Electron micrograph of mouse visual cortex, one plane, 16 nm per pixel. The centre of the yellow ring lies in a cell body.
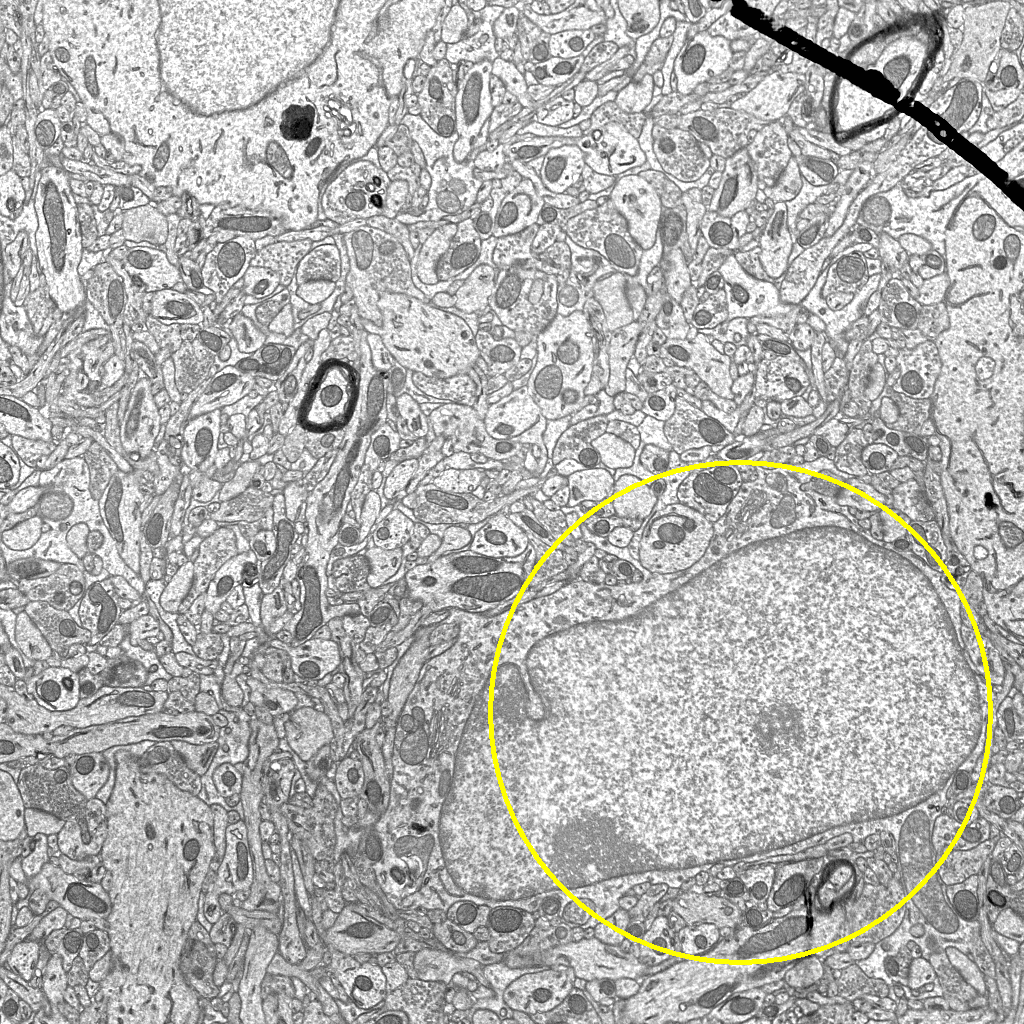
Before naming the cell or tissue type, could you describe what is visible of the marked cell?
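The nuclear outline is smooth apart from a small left-side notch. Chromatin is pale and finely granular, lacking a thick dark band along the envelope. A faint, darker rounded patch sits mid-nucleus. No rough endoplasmic reticulum stacks appear in the surrounding cytoplasm. This is an astrocyte.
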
